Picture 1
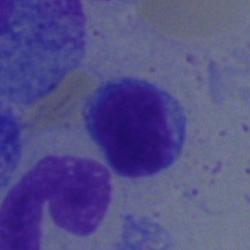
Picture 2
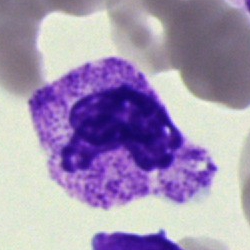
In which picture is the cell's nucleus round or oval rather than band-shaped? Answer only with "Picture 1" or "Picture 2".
Picture 1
